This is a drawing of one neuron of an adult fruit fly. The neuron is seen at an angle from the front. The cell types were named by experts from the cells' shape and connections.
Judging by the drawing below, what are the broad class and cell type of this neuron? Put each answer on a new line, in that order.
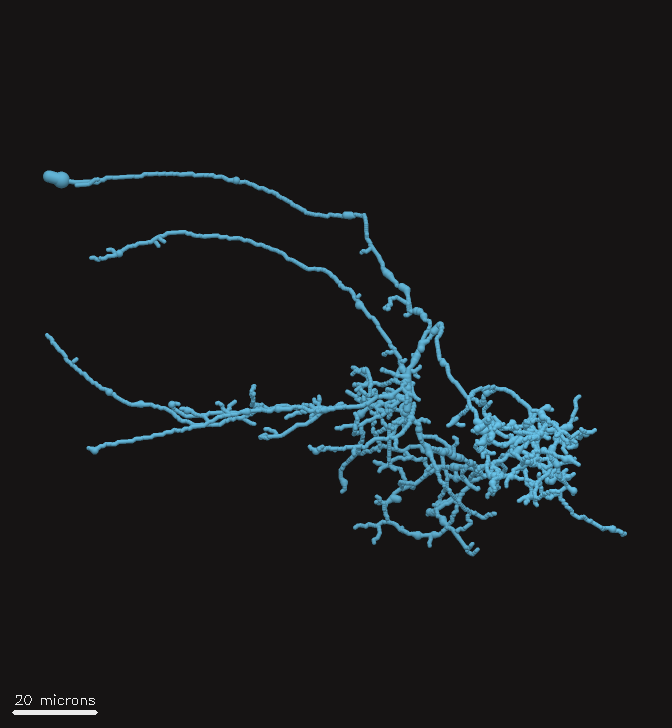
central-brain intrinsic neuron
SMP284_b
